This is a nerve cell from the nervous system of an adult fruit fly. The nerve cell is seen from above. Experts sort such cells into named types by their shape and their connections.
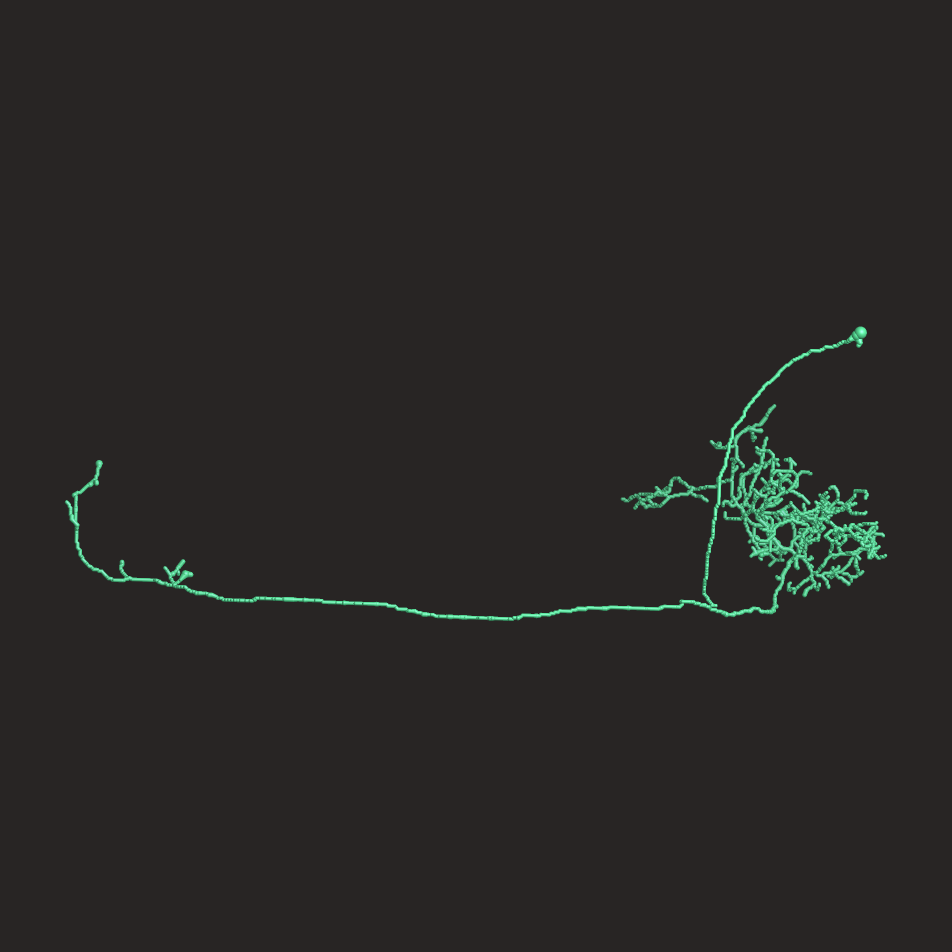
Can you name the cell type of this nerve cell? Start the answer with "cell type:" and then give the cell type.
cell type: CB0414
